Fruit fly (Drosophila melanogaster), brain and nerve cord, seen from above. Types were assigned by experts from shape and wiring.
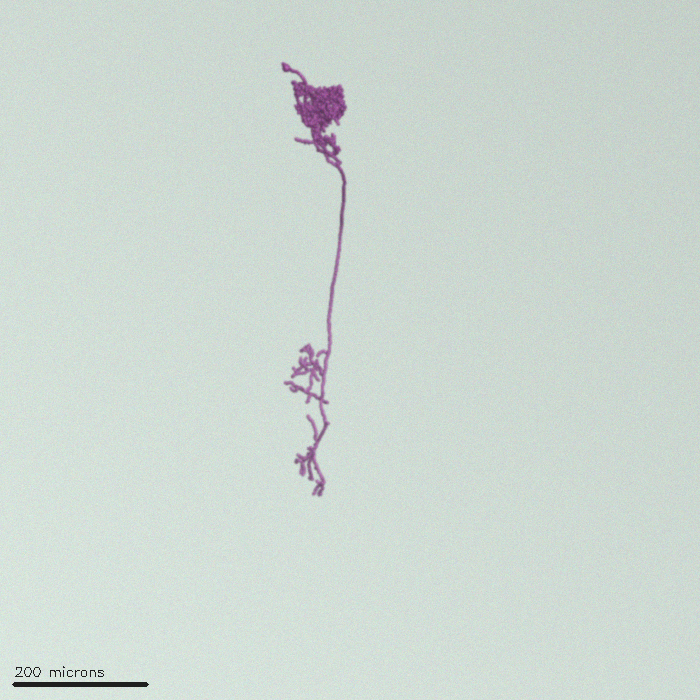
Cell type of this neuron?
DNb08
